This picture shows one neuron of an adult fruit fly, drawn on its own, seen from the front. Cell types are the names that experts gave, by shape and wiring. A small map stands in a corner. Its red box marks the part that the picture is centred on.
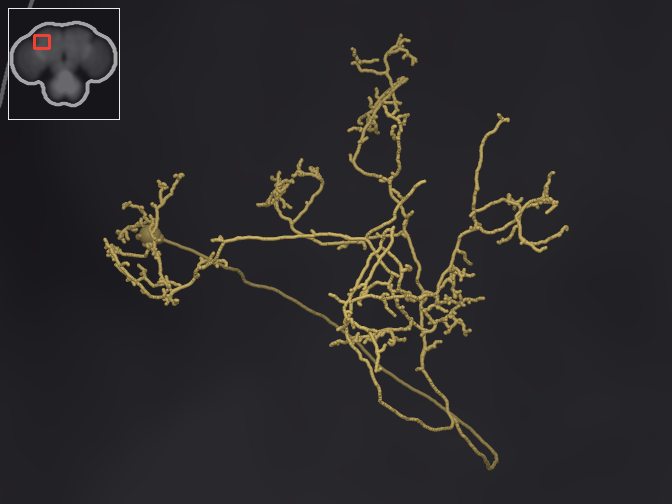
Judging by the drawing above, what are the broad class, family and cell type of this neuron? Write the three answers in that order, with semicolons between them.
central-brain intrinsic neuron; hemilineage VLPp&l1_anterior; CB4117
